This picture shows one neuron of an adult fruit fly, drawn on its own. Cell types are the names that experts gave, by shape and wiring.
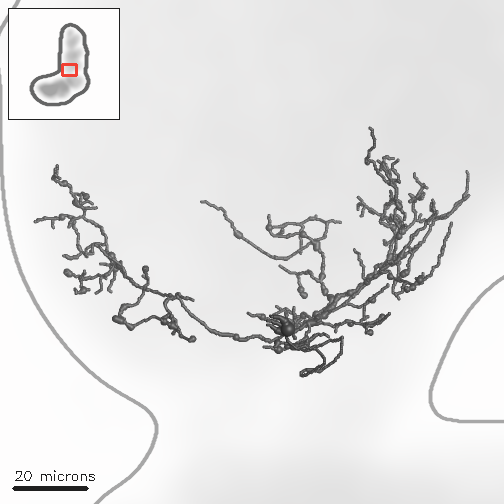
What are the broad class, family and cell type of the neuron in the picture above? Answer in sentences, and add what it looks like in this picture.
It is a nerve-cord intrinsic neuron. The family is hemilineage 13A. Its cell type is IN13A058. From left to right in the picture it spans about 120 microns. Dozens of branch ends can be seen.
